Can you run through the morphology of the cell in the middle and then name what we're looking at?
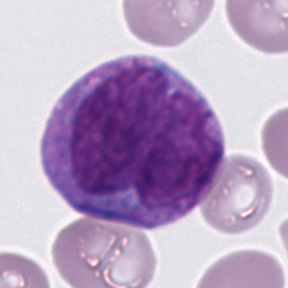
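This one has a roughly round, smooth outline. Most of it is nucleus, and there's a notch in the nucleus's lower edge. The cytoplasm is only a rim, widest along the left and bottom. It's an atypical promyelocyte.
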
